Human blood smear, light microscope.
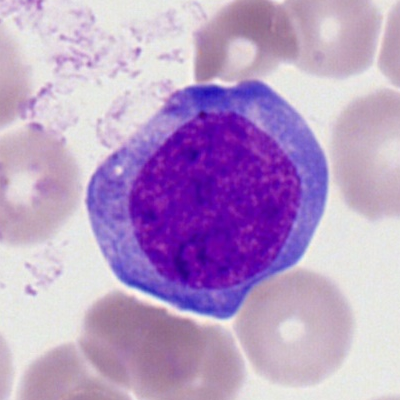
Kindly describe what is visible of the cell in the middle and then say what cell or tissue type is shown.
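Notice the angular outline, made of several fairly straight sides. The chromatin is purple and granular, scattered with darker clumps. The cytoplasm shows no distinct granules, though one small clear dot sits in it at the cell's left edge. The cell is a myeloblast.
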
